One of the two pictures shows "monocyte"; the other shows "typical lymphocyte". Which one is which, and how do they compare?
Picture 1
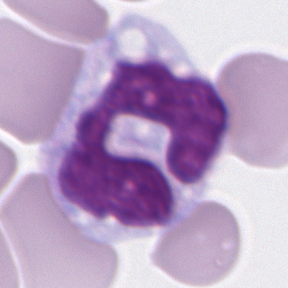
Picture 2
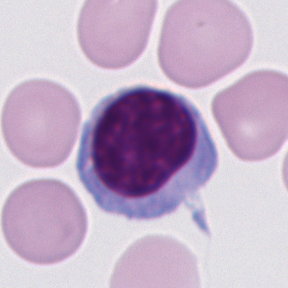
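The monocyte, I'd say, is in picture 1, leaving the typical lymphocyte for picture 2. In the monocyte the nucleus curves around a pale central area of cytoplasm, almost closing into a ring, and I see no nucleoli.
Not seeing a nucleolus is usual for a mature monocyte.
Its cytoplasm is pale greyish-blue, without coarse or prominent granules, and a clear round vacuole sits at the top of the cell.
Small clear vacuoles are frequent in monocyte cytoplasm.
Now the lymphocyte: its nucleus is round to slightly oval, smooth and without any indent.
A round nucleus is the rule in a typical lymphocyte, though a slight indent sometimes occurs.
Its chromatin is dark purple and coarsely clumped throughout.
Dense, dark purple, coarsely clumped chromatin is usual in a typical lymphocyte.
The cytoplasm here is pale blue and shows no granules. Both outlines are irregular rather than smoothly round, and a thin tail of cytoplasm trails out from the lymphocyte's lower right.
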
